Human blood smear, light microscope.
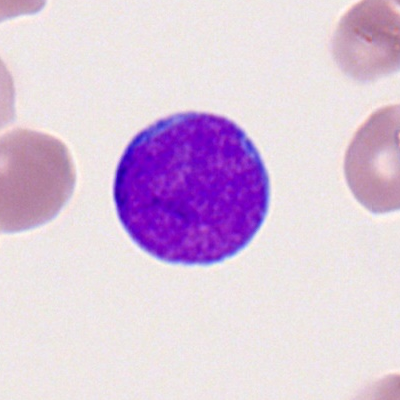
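Myeloblast, the central cell. First, its outline is round and smooth. Second, no nucleoli can be seen in the nucleus. Third, the cytoplasm forms only a thin blue rim, best seen along the upper-left edge. Finally, no granules appear in the cytoplasm.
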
